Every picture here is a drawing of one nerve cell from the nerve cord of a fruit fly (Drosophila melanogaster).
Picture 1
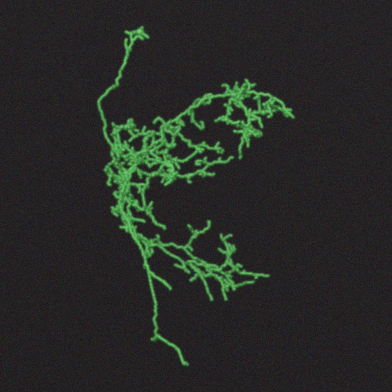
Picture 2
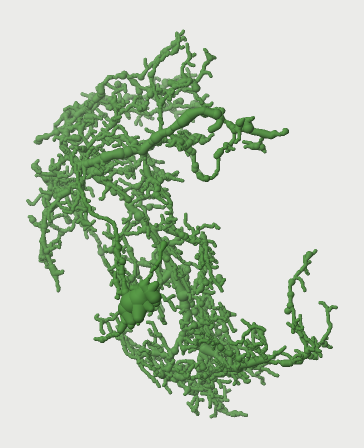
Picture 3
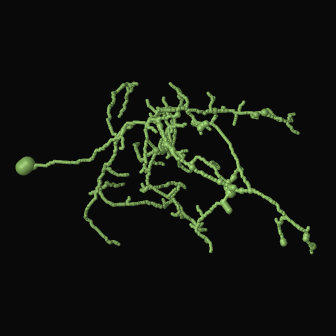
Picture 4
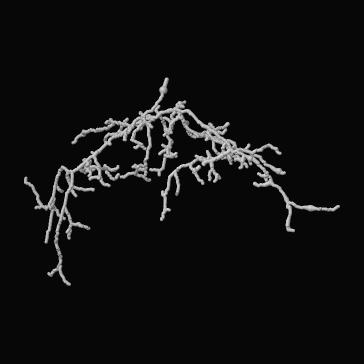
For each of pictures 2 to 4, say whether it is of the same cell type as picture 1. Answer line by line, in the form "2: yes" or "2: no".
2: no
3: no
4: no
